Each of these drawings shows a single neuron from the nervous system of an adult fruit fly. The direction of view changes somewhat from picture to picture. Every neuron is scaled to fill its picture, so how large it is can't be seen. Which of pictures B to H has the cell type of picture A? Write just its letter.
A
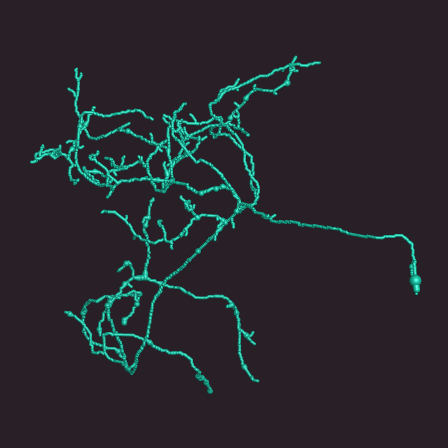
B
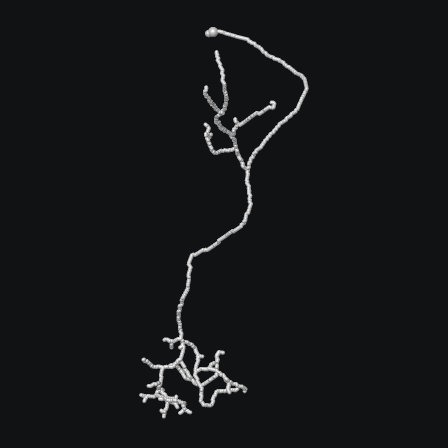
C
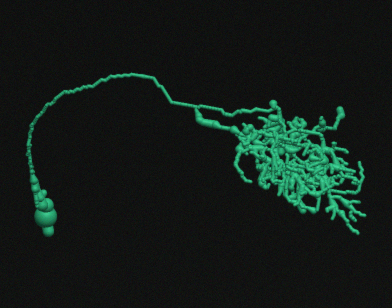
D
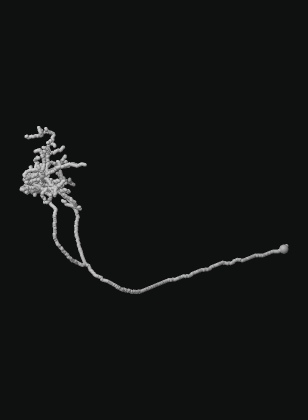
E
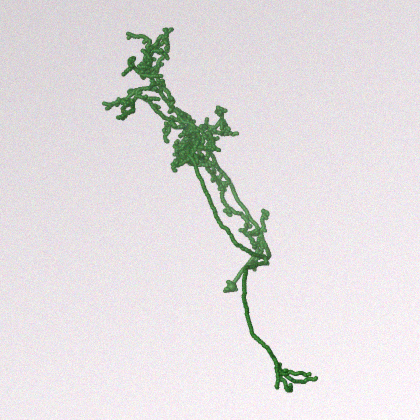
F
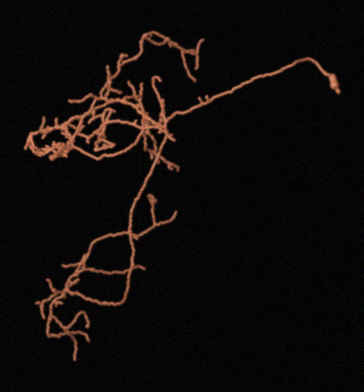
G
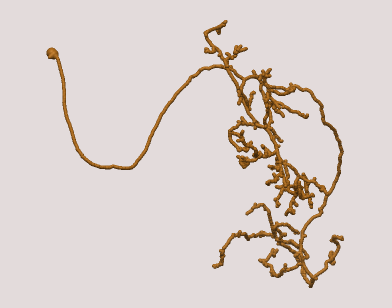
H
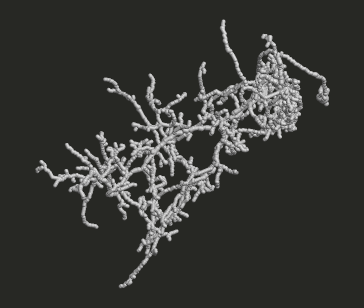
F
